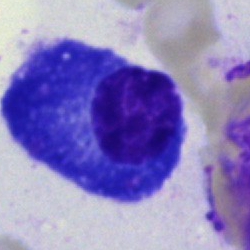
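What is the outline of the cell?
Oval, with a slightly irregular, ragged margin.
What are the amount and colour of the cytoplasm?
Abundant and deep blue, with a paler zone lying against the left side of the nucleus.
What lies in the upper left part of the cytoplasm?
A small clear spot.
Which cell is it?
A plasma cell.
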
